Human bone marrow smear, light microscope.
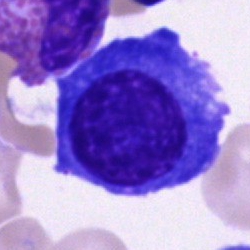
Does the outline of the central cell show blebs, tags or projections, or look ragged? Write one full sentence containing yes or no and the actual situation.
Yes, it is a rough outline that this cell has.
